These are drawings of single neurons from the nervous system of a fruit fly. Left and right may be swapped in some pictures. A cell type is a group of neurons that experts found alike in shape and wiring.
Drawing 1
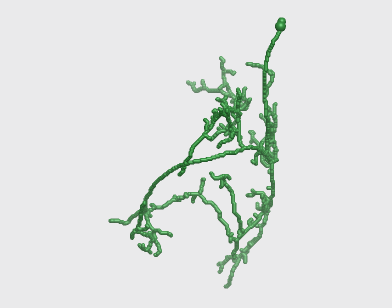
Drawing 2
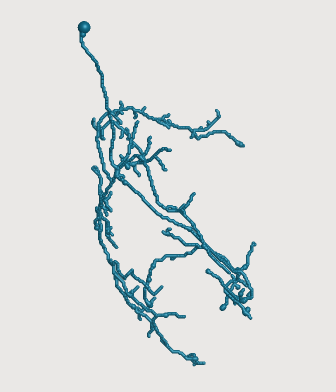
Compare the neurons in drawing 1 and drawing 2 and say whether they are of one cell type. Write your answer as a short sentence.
They are of the same cell type.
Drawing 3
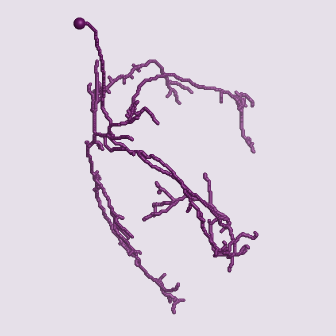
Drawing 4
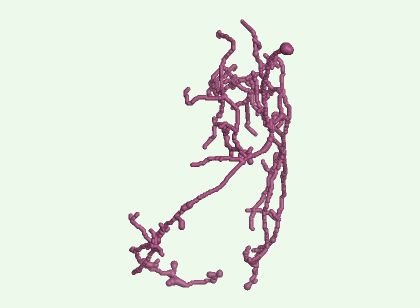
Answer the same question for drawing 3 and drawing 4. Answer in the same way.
They are of different cell types.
